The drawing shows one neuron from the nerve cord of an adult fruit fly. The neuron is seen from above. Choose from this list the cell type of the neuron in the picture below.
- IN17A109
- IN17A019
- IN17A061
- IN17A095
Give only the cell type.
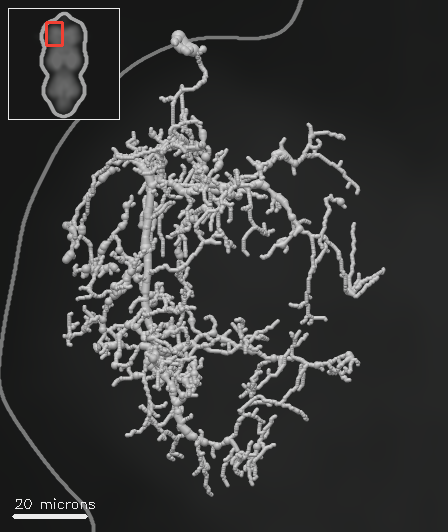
IN17A061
